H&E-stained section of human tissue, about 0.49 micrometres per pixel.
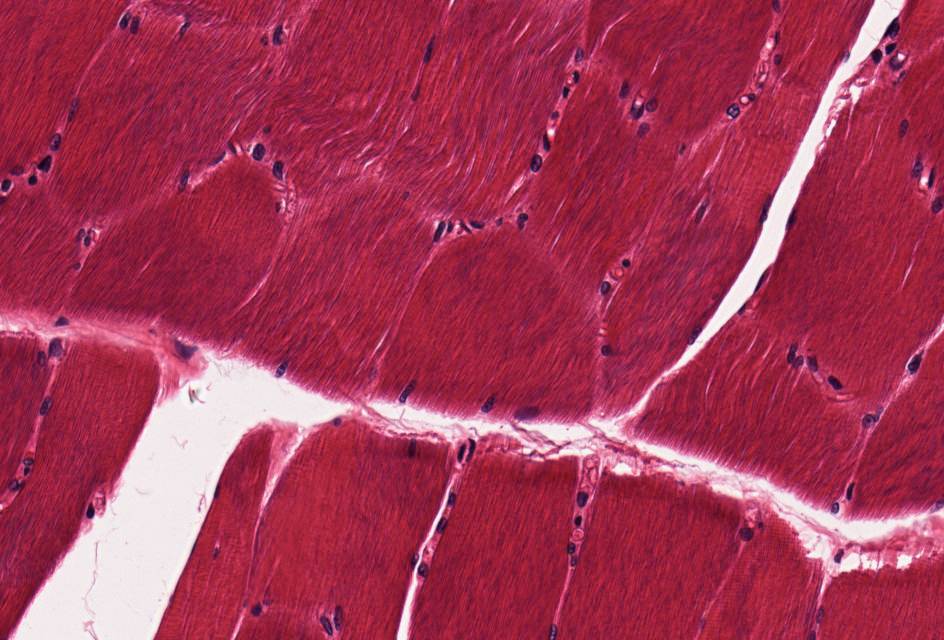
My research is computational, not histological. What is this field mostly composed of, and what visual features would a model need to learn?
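I'd call this skeletal muscle. The nuclei sit at the fibre edges, just beneath the surface, not in the centres. They are dark purple, flattened or elongated along the fibres.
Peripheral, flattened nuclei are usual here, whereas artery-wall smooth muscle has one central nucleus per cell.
No fat cells appear anywhere.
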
